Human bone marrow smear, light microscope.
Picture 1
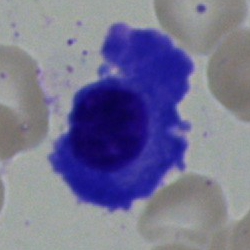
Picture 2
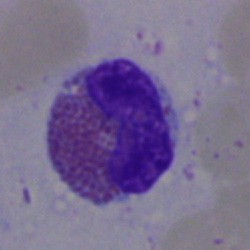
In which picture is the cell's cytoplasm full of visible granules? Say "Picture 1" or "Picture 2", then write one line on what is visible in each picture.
Picture 2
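In picture 1: No granules are visible in the cytoplasm.
In picture 2: The cytoplasm is packed with coarse reddish-pink granules.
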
